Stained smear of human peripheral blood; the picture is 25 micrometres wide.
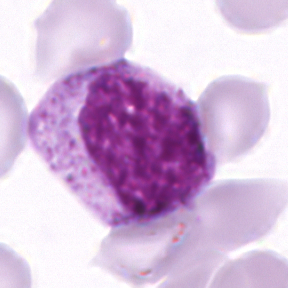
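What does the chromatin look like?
Dark purple and coarsely clumped, with paler gaps between the clumps.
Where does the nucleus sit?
Toward the right of a cell about 17 by 14 micrometres, filling about 60% of its area.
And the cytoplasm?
Pale lilac, widest on the left, with fine purplish-red granules scattered through it and no vacuoles visible.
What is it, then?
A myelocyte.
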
